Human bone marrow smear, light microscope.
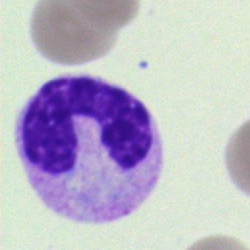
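Band neutrophil: a single unsegmented nucleus curved like a horseshoe, its open side facing down toward the lower cytoplasm. Chromatin dark purple and coarsely clumped; cytoplasm with fine, faint lilac granules.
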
